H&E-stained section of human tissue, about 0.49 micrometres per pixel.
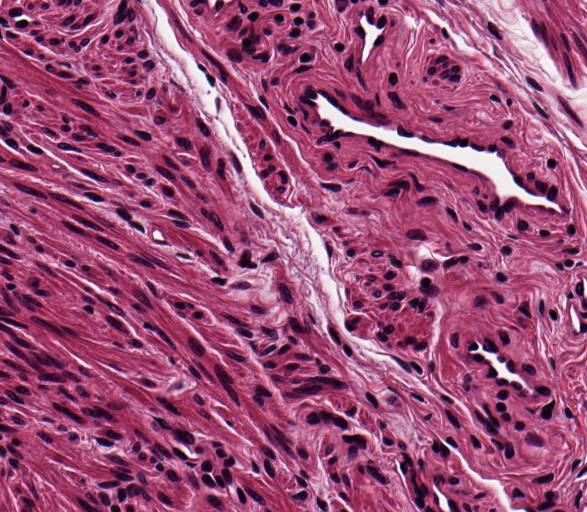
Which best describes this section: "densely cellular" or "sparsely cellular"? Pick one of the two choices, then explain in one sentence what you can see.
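Densely cellular. Spindle cells are packed in long bundles that run diagonally from the upper left towards the lower right of the field.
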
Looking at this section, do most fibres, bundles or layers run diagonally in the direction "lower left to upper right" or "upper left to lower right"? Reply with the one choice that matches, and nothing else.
Upper left to lower right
